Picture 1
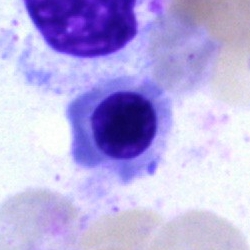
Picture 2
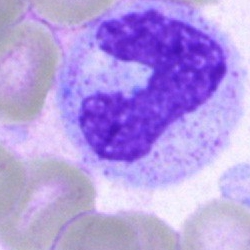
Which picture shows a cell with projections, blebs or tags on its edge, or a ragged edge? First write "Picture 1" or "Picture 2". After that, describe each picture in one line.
Picture 1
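What picture 1 shows: The cell outline is irregular, with knobby, angular edges rather than a smooth circle.
What picture 2 shows: The cell has a round, smooth outline.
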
